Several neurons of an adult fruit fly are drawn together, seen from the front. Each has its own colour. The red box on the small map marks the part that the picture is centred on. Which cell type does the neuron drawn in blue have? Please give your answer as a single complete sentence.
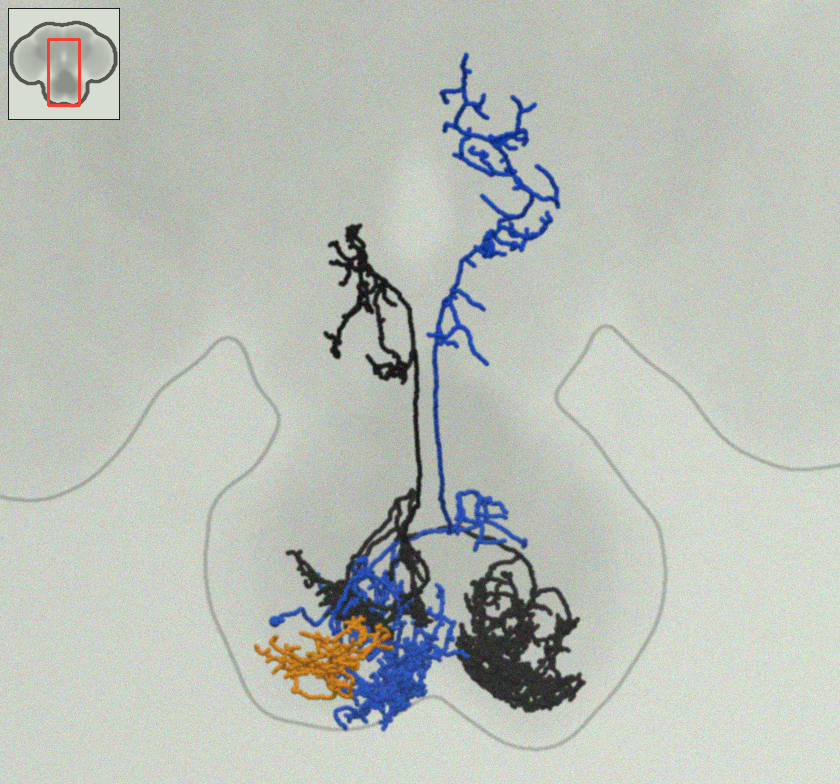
This neuron is a cell of type AN08B026.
